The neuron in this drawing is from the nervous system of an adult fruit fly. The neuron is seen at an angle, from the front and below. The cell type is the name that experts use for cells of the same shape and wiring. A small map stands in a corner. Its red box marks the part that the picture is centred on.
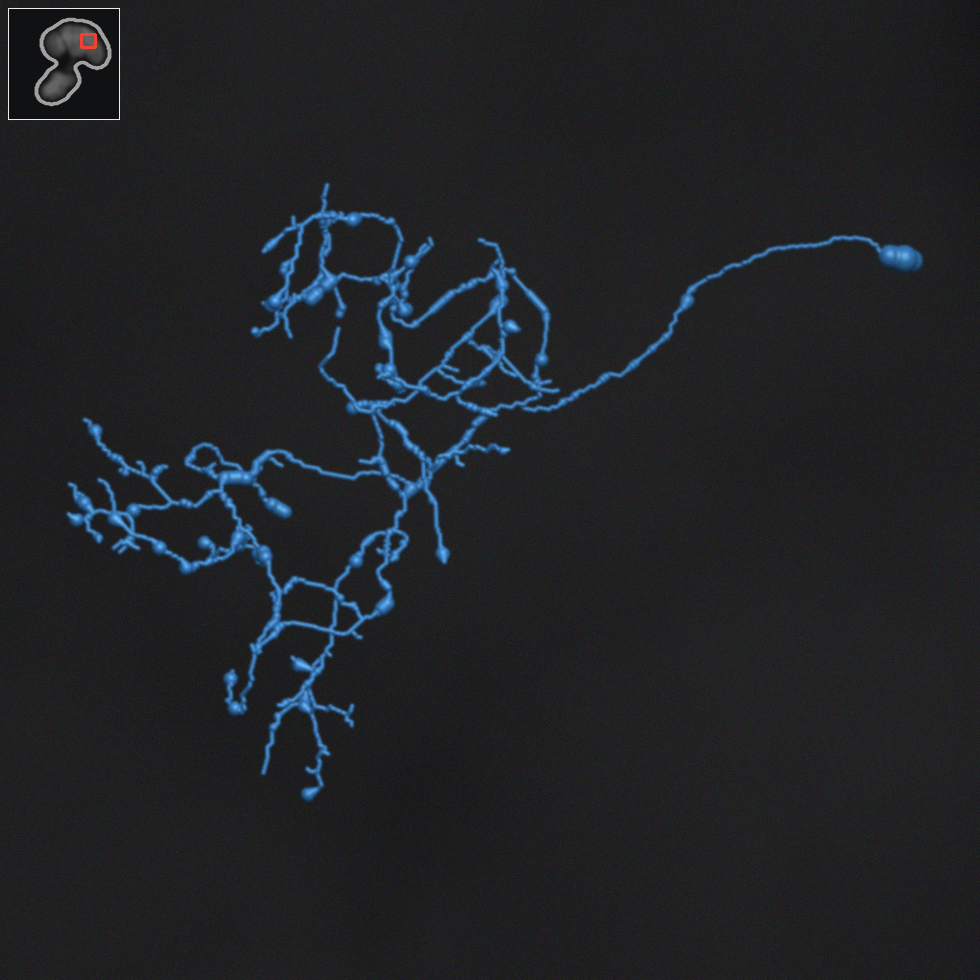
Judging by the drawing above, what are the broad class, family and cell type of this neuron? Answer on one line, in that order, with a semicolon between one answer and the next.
central-brain intrinsic neuron; hemilineage ALl1_dorsal; lLN13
